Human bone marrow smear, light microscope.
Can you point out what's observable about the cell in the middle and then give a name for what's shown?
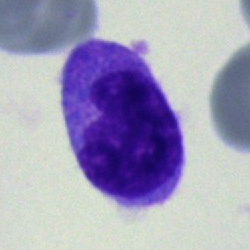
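Starting with the cytoplasm, it stains blue-purple and forms a rim that is widest on the left side of the cell. The chromatin is dark purple and clumped, with paler patches between the clumps. At the top edge, a small pale bleb projects. The name is monocyte.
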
